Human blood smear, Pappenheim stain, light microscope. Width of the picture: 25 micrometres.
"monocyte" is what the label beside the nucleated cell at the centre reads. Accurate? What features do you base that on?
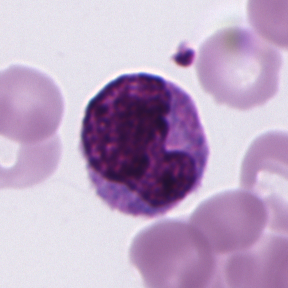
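Monocyte is the right name for this cell. Nucleus: kidney-shaped, with a deep notch on its right side, which favours monocyte over segmented neutrophil.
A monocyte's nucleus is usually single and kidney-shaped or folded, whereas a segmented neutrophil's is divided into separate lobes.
Cytoplasm colour: pale lavender-grey, not pale pink, which leans away from segmented neutrophil.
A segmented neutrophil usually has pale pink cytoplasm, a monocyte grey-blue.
Granules: fine, faint and pinkish-purple, which would fit either name.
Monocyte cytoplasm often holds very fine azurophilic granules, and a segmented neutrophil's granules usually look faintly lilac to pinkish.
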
